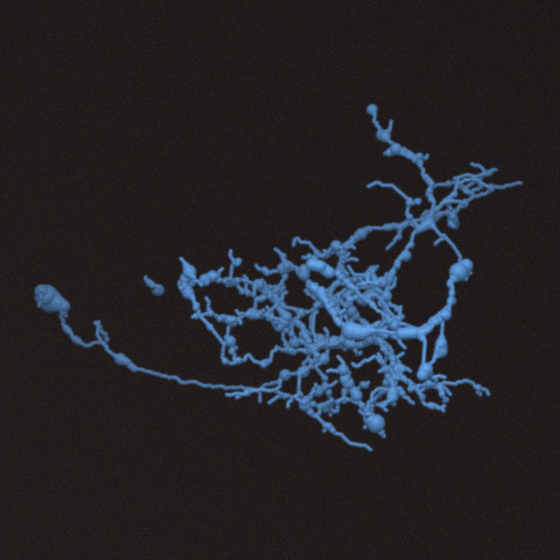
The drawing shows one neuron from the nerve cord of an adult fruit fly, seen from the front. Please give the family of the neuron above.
hemilineage 20A.22A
